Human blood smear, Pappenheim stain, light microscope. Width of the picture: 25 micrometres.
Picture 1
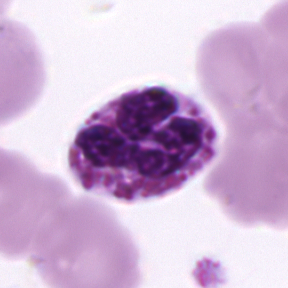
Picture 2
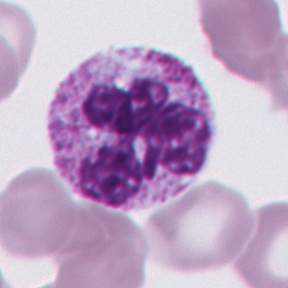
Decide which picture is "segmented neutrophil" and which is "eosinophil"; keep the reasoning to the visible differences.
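The first picture is the eosinophil, and the second is the segmented neutrophil. Look at the granules first: the eosinophil holds coarse reddish-purple ones, packed most thickly along the lower edge of the cell, with pale pink cytoplasm showing between them. In the segmented neutrophil, the cytoplasm is filled instead with fine violet-pink granules.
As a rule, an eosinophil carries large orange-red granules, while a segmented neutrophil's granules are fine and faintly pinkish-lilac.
Now the nucleus: in the segmented neutrophil it is divided into several separate lobes.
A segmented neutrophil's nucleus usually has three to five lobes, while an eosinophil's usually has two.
The chromatin, by contrast, looks alike in both cells: dark purple and coarsely clumped, and neither nucleus shows any nucleoli.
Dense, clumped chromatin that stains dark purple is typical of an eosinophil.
The eosinophil has a smooth oval outline and measures about 13 by 10 micrometres, whereas the segmented neutrophil is about 15 micrometres across, with red cells pressing against its lower edge.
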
